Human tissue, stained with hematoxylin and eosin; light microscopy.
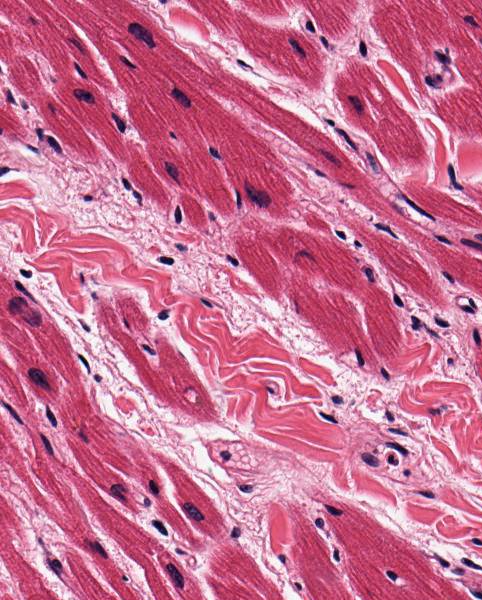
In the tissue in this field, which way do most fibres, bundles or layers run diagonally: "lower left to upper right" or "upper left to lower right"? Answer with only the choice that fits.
Upper left to lower right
